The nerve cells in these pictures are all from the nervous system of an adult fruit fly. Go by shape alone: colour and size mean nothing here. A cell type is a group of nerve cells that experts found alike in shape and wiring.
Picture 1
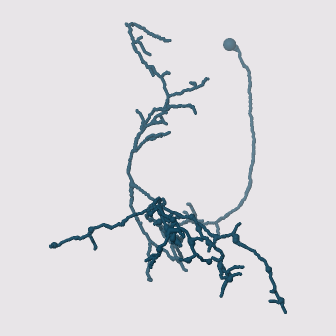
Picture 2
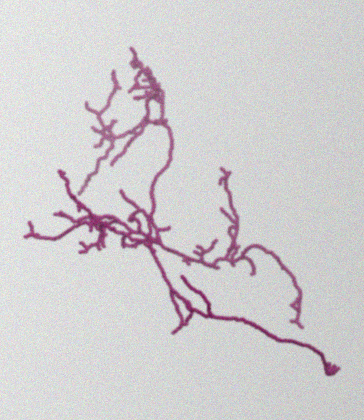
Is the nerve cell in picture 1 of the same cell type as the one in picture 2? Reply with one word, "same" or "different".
different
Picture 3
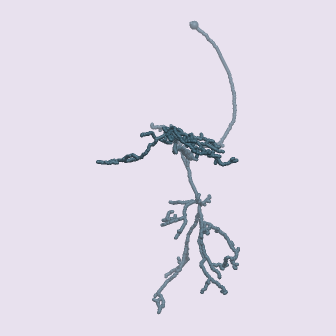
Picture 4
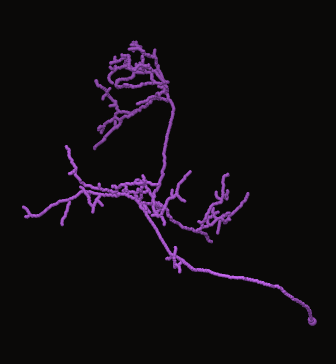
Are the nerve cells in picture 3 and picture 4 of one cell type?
different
